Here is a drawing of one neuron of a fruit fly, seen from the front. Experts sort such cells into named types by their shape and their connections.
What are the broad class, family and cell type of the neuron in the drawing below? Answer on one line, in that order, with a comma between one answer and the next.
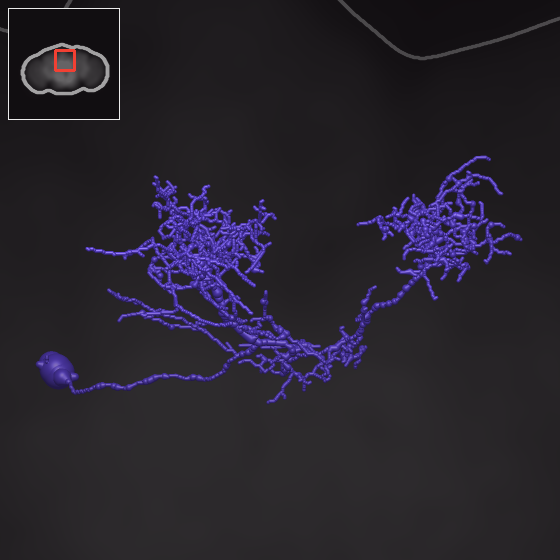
central-brain intrinsic neuron, hemilineage SMPp&v1_ventral, SMPp&v1B_M02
